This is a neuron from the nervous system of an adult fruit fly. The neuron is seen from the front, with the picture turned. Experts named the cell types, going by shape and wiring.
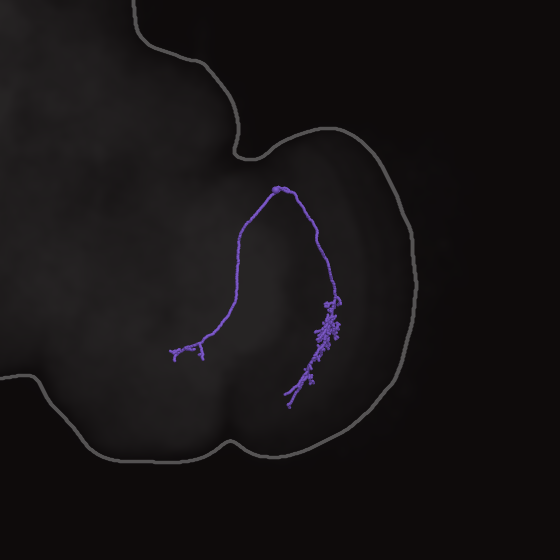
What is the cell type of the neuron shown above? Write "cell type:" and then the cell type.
cell type: MeVP2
